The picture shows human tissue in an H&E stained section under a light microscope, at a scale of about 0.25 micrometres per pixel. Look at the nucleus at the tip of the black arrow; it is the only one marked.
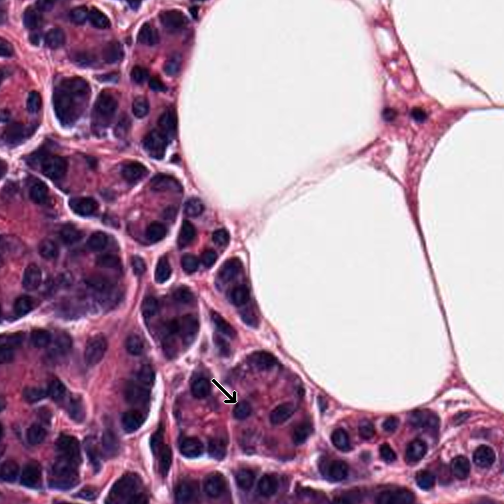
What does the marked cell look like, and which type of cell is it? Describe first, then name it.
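The nucleus is round to slightly oval, dark-staining, with a smooth, even outline. The cytoplasm is pink-purple and finely granular. This cluster lies close to large, clear, empty rounded spaces. Type of cell: pancreatic acinar cell.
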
